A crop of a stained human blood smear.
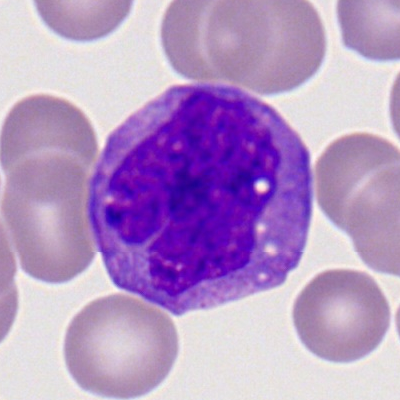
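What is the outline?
Roughly round, with a few flattened, slightly angular stretches.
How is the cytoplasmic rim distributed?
Broader on the right than on the left.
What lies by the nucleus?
Several small clear vacuoles, mostly along its right side.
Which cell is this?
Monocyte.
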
